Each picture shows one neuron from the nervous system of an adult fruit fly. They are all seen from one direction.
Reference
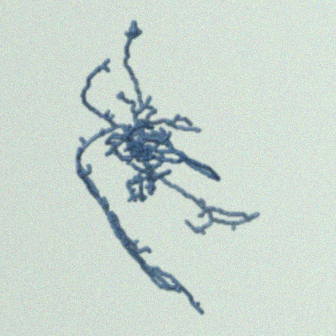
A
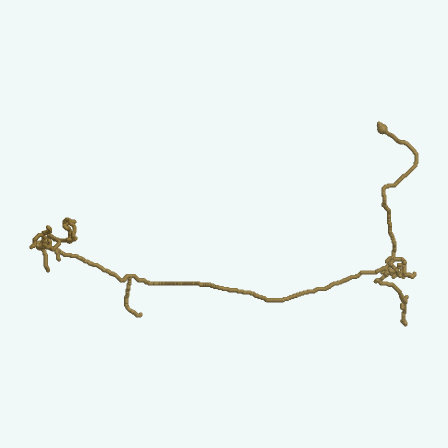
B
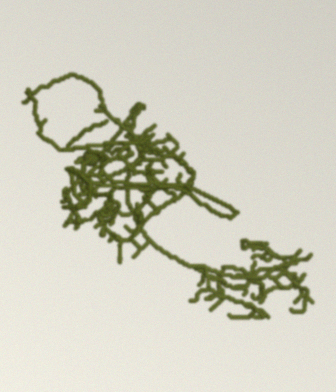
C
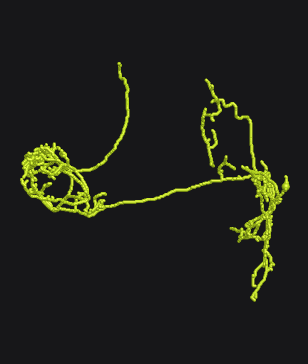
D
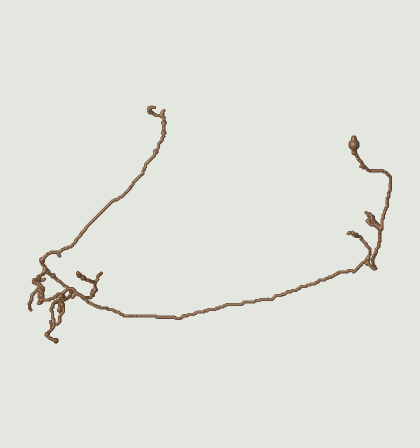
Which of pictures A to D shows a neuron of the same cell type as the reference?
B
